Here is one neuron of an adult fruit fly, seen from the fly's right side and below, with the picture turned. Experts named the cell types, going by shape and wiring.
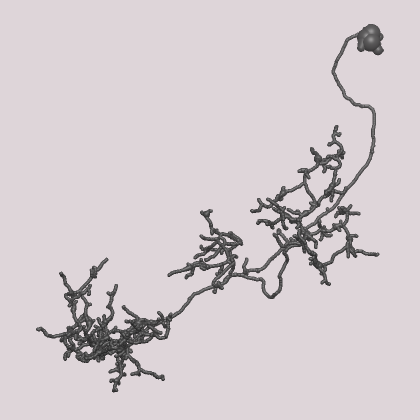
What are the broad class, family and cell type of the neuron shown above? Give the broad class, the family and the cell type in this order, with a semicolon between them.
optic-lobe intrinsic neuron; Mi; Mi2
